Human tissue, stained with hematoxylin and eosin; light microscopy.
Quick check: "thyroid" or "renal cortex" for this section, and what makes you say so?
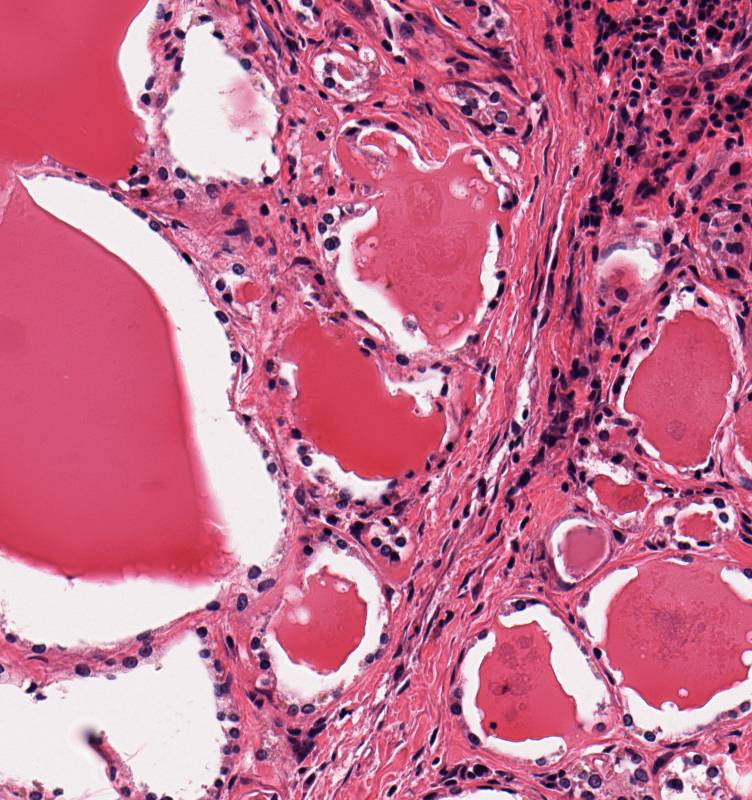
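It is thyroid. The field is made of rounded follicles of varying size filled with pink material, each lined by a single layer of flattened to low cuboidal cells. The largest follicles lie on the left; those right of the fibrous band are smaller. A dense cluster of small, dark, round lymphocyte nuclei lies in the upper right corner.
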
